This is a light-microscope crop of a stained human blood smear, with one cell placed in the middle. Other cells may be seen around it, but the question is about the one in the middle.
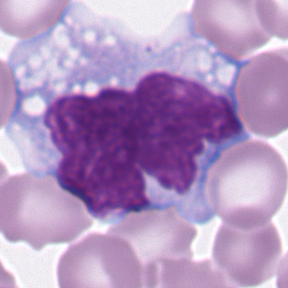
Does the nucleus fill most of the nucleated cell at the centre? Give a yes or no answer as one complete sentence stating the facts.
No, it is abundant cytoplasm that surrounds its nucleus.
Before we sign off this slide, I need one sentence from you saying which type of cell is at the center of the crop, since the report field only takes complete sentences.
This particular crop is centered on a monocyte.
